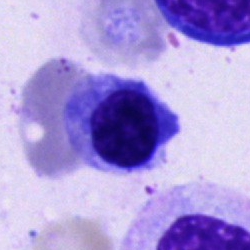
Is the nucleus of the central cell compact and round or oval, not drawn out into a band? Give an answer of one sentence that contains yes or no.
Yes, it is a compact round or oval mass that the nucleus forms.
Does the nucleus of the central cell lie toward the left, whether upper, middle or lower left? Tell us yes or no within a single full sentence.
No, most of its cytoplasm is found to the left of its nucleus.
